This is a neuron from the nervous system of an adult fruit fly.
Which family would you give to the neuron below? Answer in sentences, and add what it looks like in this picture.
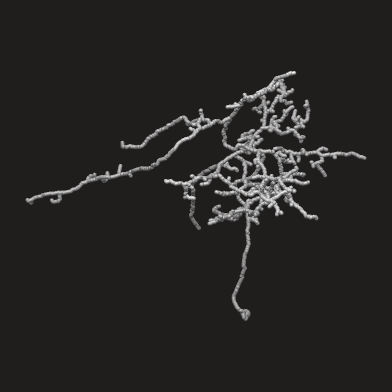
The family is hemilineage SMPpv2_ventral. This is a central-brain intrinsic neuron. Dozens of branch ends can be seen. As drawn here it is wider than it is tall.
